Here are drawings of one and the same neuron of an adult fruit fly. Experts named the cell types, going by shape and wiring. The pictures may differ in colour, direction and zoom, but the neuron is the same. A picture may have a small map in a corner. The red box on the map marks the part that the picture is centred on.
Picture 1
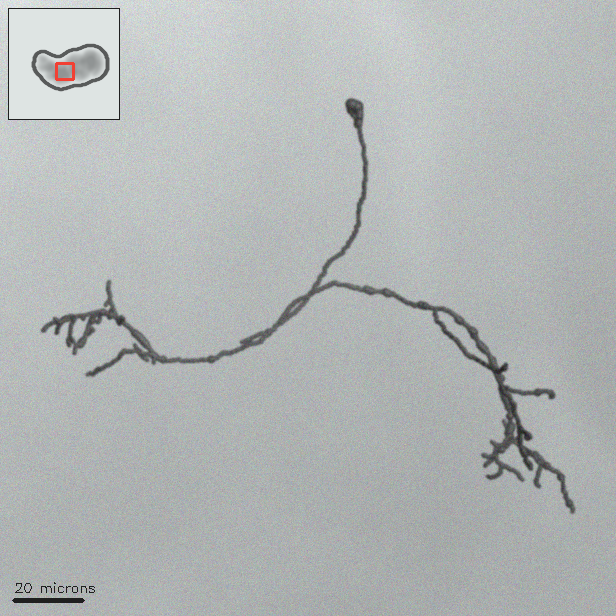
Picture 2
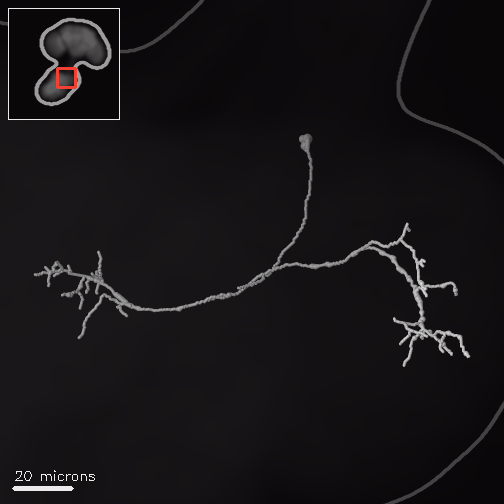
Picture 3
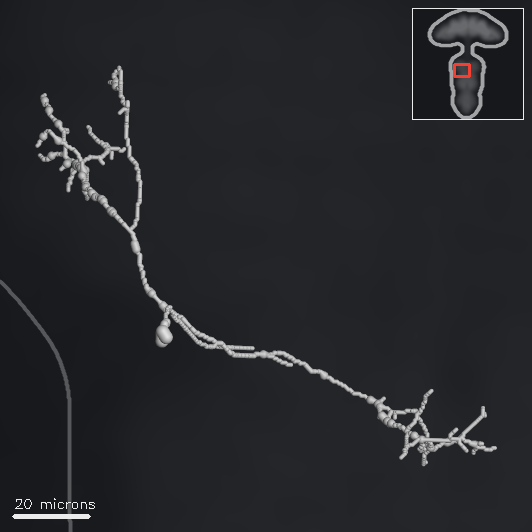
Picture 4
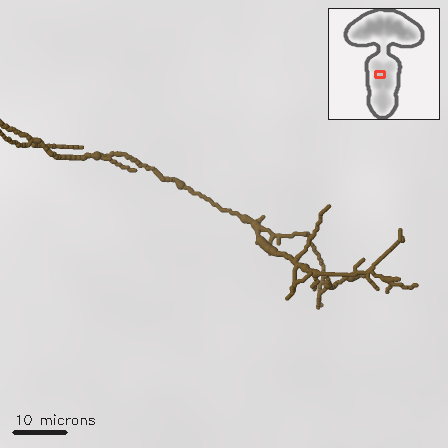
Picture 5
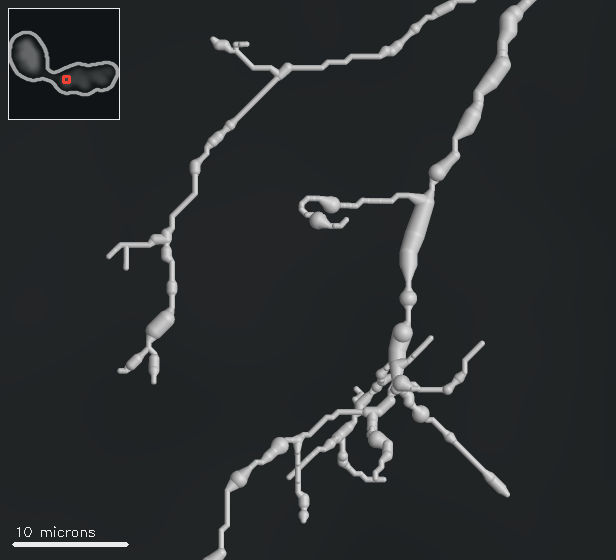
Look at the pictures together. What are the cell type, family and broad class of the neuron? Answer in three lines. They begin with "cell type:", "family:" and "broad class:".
cell type: GFC4
family: hemilineage 11A
broad class: nerve-cord intrinsic neuron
